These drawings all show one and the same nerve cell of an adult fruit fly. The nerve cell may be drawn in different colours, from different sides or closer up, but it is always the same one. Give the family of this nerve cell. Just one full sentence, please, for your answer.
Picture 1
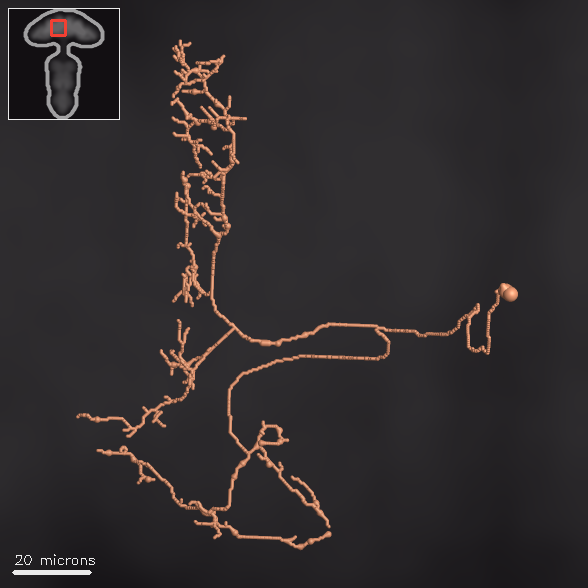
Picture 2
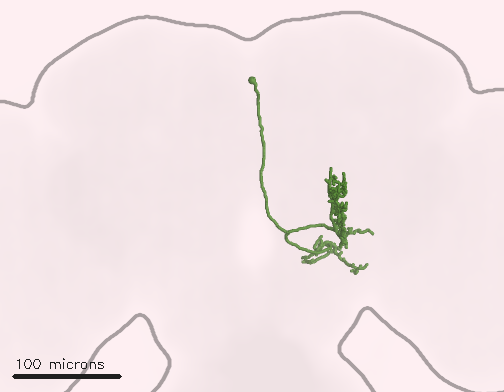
This nerve cell is of the family hemilineage DM1_antero_ventral.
